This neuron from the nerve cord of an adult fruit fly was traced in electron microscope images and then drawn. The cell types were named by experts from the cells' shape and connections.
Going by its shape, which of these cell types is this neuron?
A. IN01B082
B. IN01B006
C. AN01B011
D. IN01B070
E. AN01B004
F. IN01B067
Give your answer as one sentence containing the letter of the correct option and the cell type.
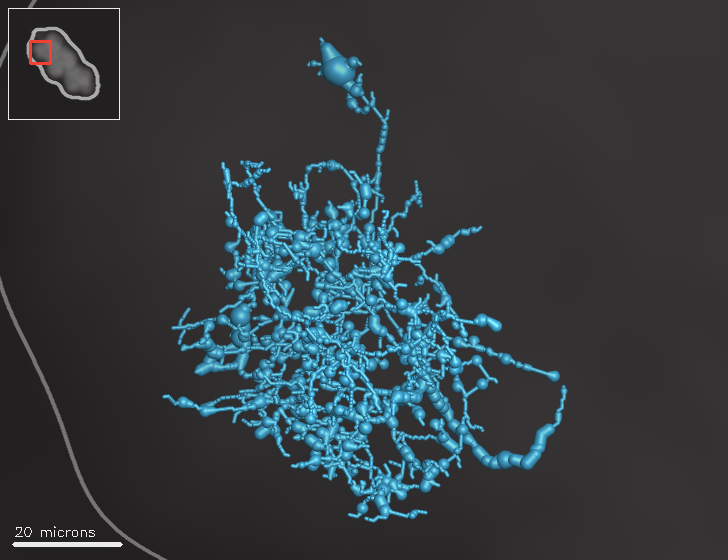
The cell type is IN01B006 for the neuron, matching option B.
